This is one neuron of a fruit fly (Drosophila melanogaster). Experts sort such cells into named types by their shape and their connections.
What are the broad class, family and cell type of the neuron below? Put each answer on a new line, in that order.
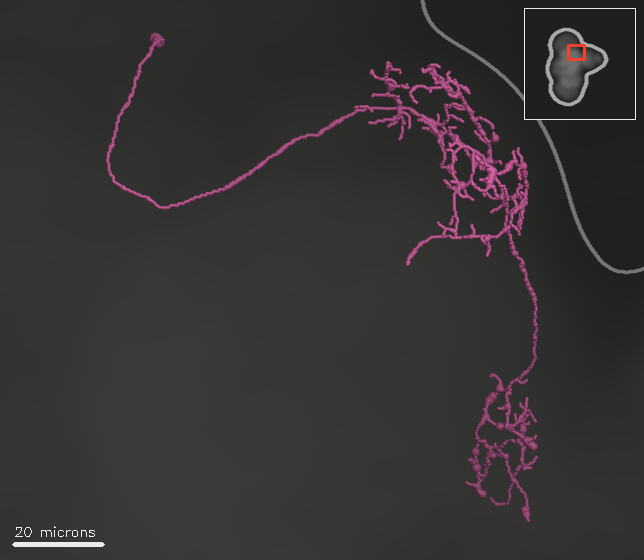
central-brain intrinsic neuron
hemilineage VPNl&d1_dorsal
LHAV5a6_a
